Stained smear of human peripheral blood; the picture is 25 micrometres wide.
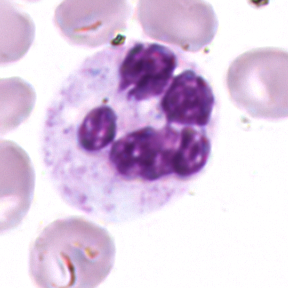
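Segmented neutrophil at the centre of a stained smear of human peripheral blood. Its nucleus is divided into five lobes, with dark purple, coarsely clumped chromatin. The cytoplasm is abundant and pale pinkish-lilac, with fine purple granules scattered through it.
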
